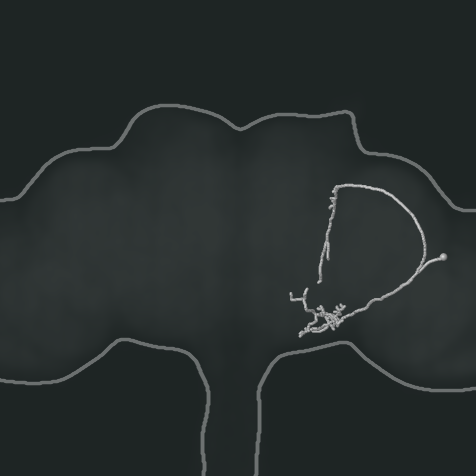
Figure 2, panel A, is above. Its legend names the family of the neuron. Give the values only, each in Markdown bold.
**hemilineage SLPa&l1_lateral**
